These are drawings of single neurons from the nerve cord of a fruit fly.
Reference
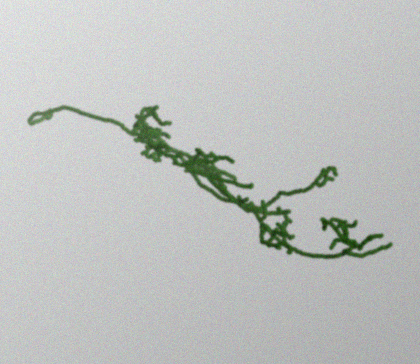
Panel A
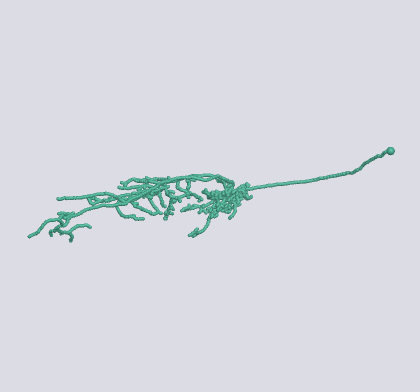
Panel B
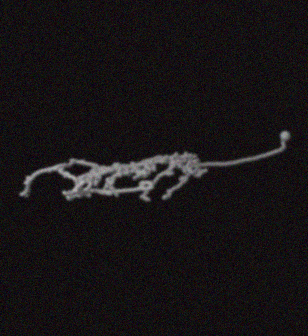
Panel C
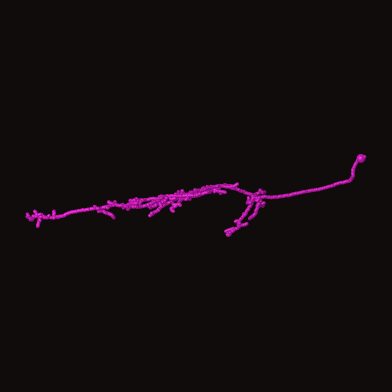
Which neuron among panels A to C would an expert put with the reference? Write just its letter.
C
